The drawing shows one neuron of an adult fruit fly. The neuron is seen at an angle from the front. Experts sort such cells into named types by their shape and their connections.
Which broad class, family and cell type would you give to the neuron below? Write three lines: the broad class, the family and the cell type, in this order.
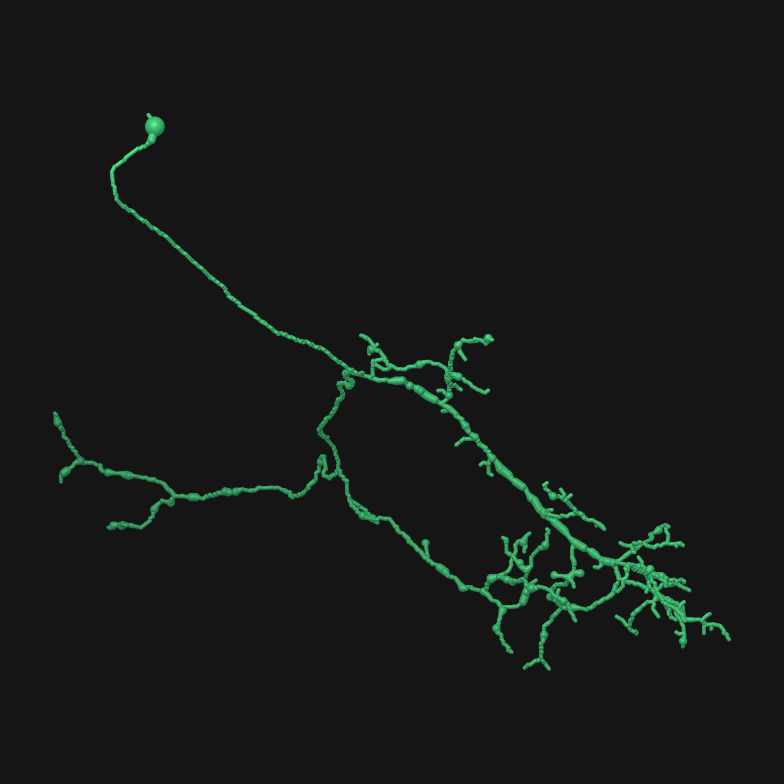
central-brain intrinsic neuron
hemilineage SMPad2
PS007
